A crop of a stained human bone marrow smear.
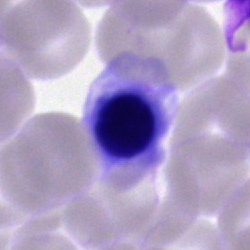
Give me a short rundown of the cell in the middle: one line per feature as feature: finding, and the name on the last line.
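Chromatin: very dark, evenly dense, no visible pattern
Nucleolus: none seen
Cytoplasm: pale lilac
Granules: none in the cytoplasm
Name: erythroblast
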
